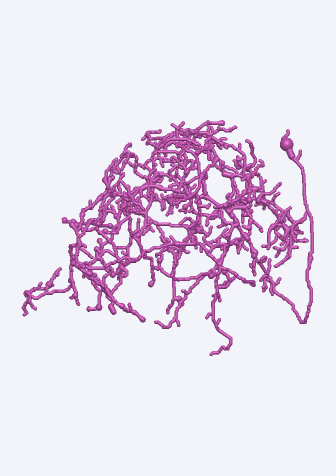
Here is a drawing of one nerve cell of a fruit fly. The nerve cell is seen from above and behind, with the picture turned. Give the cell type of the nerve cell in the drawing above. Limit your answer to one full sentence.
Included in the cell type LHPV4i4 is this nerve cell.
